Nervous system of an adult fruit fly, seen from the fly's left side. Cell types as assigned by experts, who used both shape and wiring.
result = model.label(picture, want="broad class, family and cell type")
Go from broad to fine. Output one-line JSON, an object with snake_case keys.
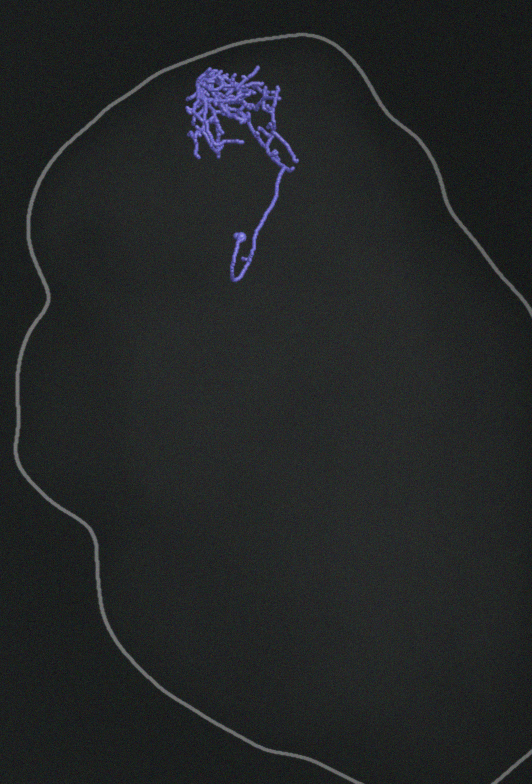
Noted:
{"broad_class": "central-brain intrinsic neuron", "family": "hemilineage SIPa1_ventral", "cell_type": "SLP102"}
